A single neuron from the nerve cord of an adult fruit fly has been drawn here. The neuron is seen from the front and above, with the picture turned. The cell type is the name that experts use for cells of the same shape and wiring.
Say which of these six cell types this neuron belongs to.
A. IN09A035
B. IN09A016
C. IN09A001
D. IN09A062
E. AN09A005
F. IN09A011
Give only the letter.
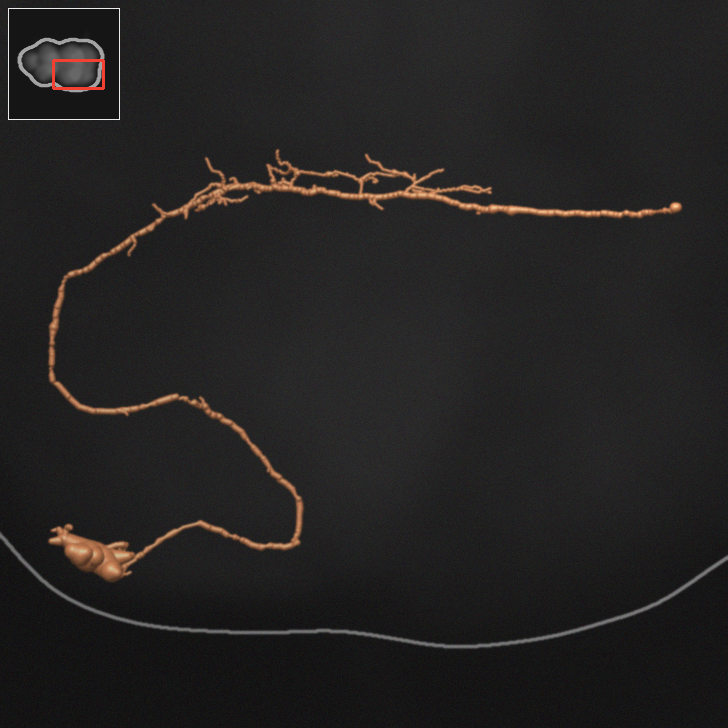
E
